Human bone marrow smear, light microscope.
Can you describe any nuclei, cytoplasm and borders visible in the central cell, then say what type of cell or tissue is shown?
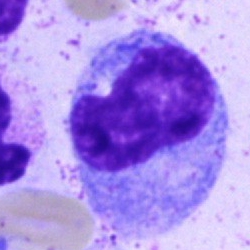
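Start with the nucleus: it is kidney-shaped, with a notch on its upper left side. Around it the cytoplasm is abundant and pale grey-blue, and most of it lies below the nucleus. Follow the cell edge and you'll find it smooth, without surface projections. This is a monocyte.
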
